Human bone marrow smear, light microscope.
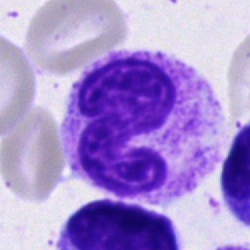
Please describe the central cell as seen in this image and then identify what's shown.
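Let me start with the nucleus: it's one continuous band, curved into an S shape. Around it there's plenty of cytoplasm, pale pinkish-lilac in colour. Scattered through that cytoplasm I can make out fine lilac granules. This central cell is a band neutrophil.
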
